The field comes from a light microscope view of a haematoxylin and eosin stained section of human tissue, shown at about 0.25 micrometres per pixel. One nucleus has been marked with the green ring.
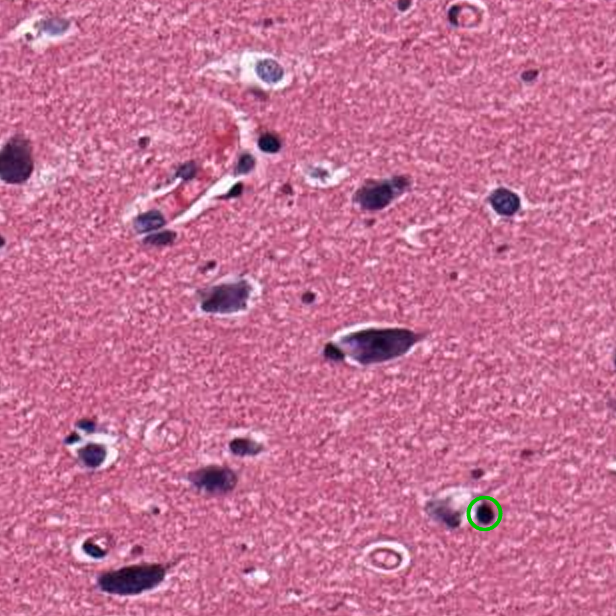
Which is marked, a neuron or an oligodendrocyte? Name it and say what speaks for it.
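It is an oligodendrocyte. The nucleus is small and round, clearly smaller than the nuclei of the large cells in the field. The nucleus is dark and evenly stained throughout, almost solid, with no visible internal detail. Almost no cytoplasm can be seen around it; the nucleus sits within a narrow pale clear space.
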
